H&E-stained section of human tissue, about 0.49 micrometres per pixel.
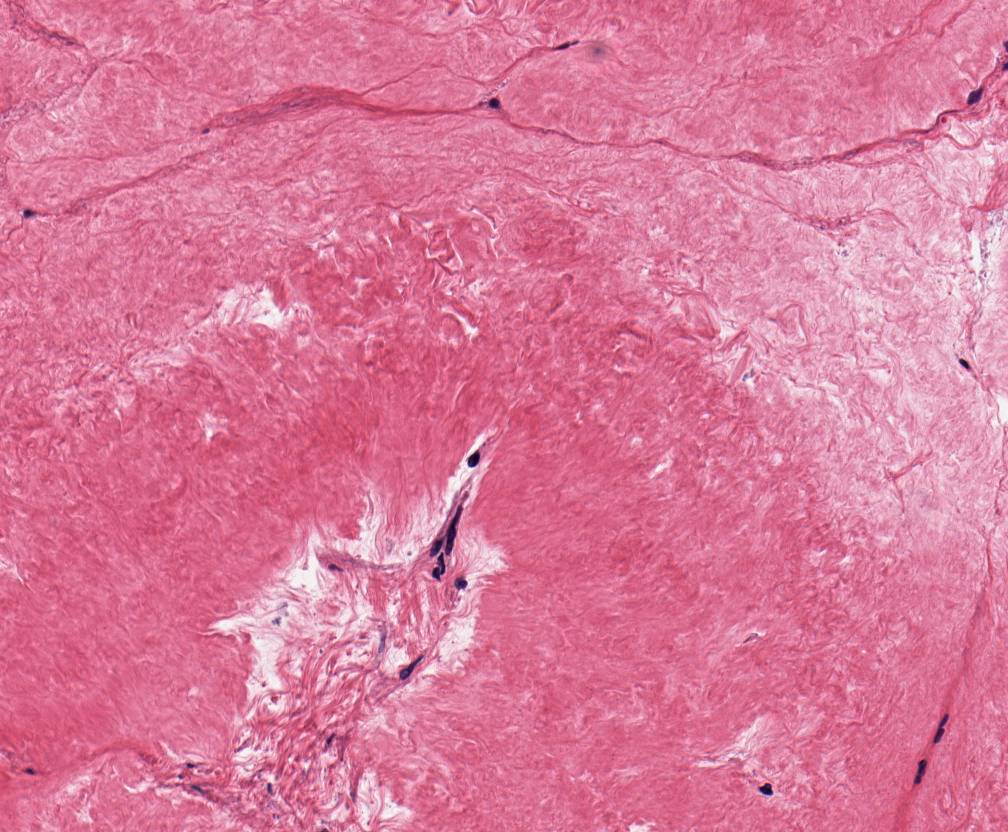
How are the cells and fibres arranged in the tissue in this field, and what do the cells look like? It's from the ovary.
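Notice how dense pink fibrous matrix fills almost the whole field. Search it for nuclei and you will find very few anywhere. The handful you do find are small, dark and elongated. Then, in the upper part, follow the thin wavy strands running roughly horizontally across.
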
